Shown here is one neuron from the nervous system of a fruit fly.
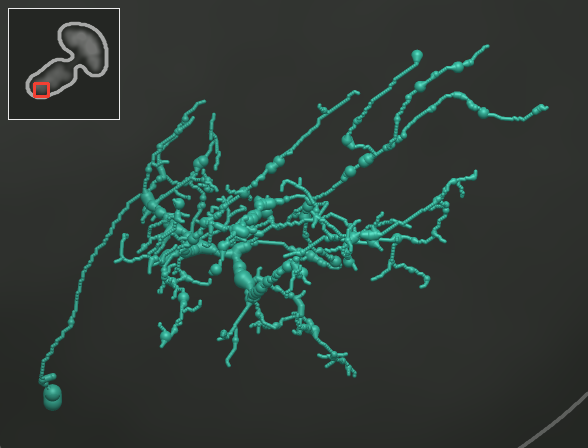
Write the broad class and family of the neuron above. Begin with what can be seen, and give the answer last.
It is in the nerve cord and does not reach the brain. Its cell body lies at the lower left of the picture. The picture shows dozens of branch ends. This is a nerve-cord intrinsic neuron. Its family is hemilineage 20A.22A.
